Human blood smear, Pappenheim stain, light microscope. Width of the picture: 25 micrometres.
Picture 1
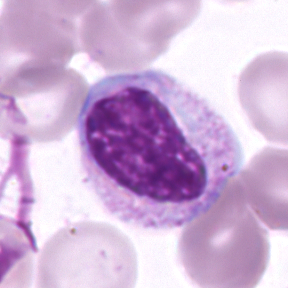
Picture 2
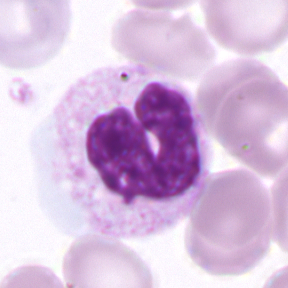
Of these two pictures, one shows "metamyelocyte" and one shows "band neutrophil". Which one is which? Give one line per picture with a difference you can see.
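Picture 1 – metamyelocyte. The nucleus is a single smooth oval without indentation or lobes.
Picture 2 – band neutrophil. The nucleus is a single curved band bent into a horseshoe.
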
